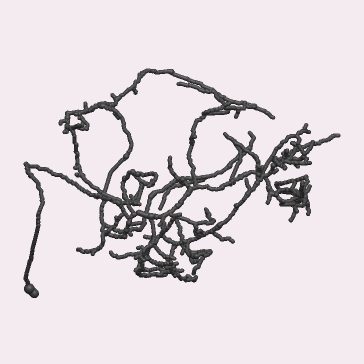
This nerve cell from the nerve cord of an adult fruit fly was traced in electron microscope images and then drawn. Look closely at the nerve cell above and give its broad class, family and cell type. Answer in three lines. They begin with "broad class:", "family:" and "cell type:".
broad class: nerve-cord intrinsic neuron
family: hemilineage 20A.22A
cell type: IN20A.22A022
